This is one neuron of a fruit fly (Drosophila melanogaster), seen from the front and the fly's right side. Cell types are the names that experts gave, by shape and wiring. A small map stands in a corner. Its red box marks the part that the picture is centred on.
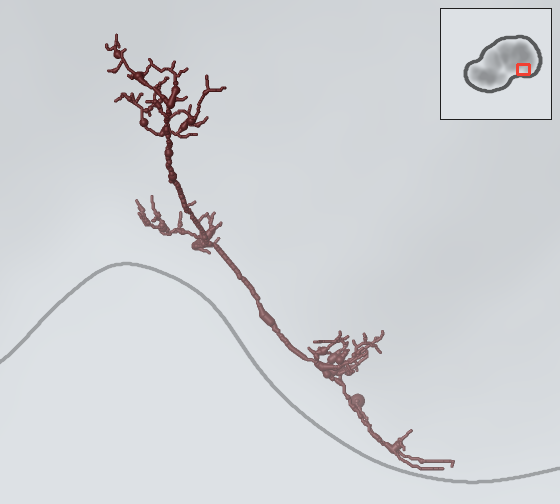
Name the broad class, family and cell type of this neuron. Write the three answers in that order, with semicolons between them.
optic-lobe intrinsic neuron; TmY; TmY17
